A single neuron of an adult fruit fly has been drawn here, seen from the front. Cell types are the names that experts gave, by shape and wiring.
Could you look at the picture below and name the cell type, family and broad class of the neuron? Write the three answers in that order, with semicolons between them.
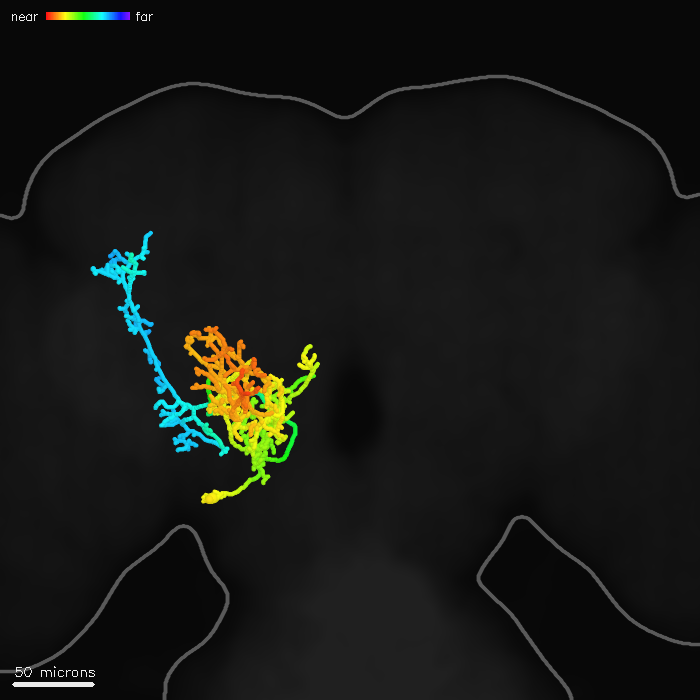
M_lv2PN9t49_b; class ALPN; central-brain intrinsic neuron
